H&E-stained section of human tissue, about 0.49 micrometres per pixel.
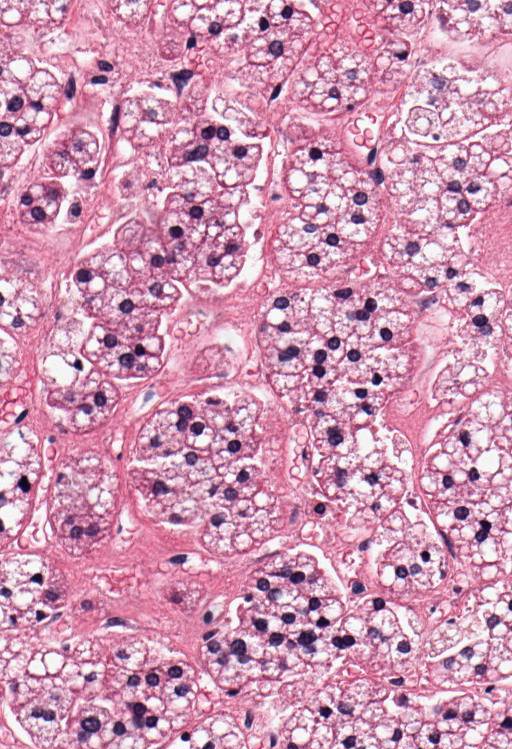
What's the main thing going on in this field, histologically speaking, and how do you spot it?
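Here the tissue is zona fasciculata of the adrenal gland. Check one: abundant pale cytoplasm filled with many small clear round vacuoles gives the cells a foamy look.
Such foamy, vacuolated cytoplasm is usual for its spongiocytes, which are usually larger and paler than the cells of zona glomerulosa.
Check two: small, round, dark nuclei, fairly uniform in size and shape from nest to nest. Last, the cells lie in rounded nests divided by thin pink septa across the whole field.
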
